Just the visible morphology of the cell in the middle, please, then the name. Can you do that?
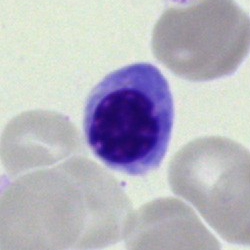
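Dark purple, densely clumped chromatin is the first feature to note. The cytoplasm is deep blue and forms a moderate rim, widest above the nucleus. No granules are visible in it. The cell is an erythroblast.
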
